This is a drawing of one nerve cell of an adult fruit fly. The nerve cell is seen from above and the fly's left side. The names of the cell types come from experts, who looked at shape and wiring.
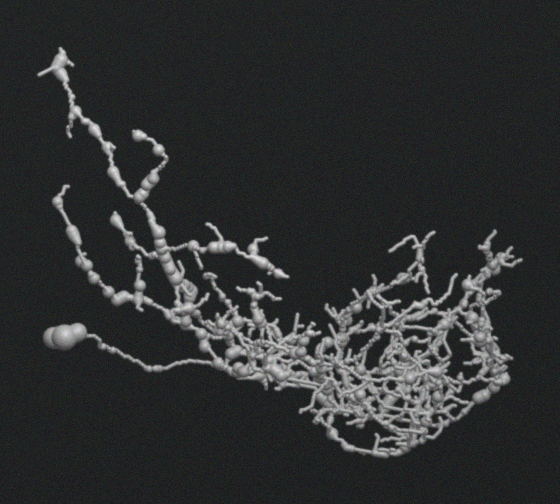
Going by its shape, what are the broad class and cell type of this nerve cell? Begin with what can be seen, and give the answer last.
In this view it is about as wide as it is tall. Its broad class is central-brain intrinsic neuron. It is of cell type AVLP409.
